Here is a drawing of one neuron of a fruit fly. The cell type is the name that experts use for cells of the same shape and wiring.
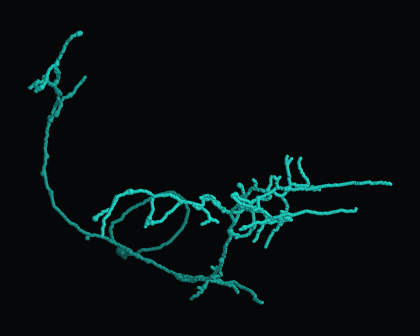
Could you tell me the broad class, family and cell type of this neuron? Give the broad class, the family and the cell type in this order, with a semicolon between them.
nerve-cord intrinsic neuron; hemilineage 03A; IN03A094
